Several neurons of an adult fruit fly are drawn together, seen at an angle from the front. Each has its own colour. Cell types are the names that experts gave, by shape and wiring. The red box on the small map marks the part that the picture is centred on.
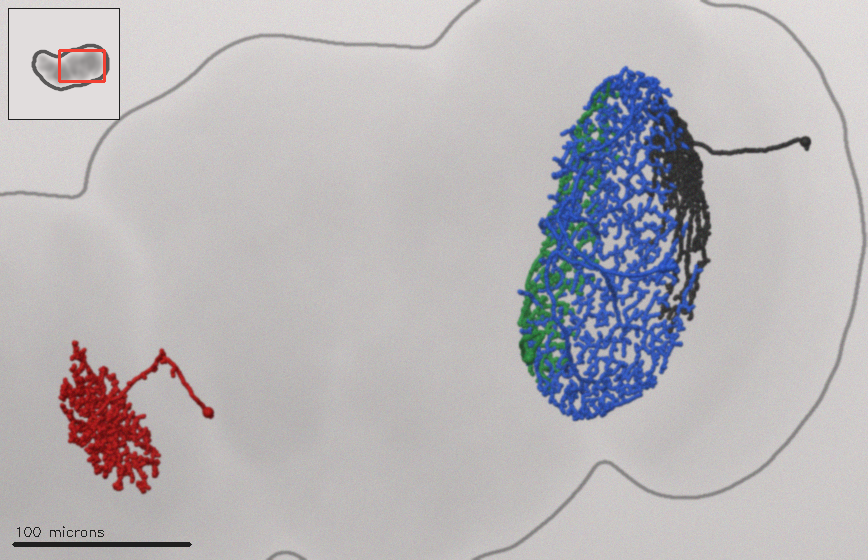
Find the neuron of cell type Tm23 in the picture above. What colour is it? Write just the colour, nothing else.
black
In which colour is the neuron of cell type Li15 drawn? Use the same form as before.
red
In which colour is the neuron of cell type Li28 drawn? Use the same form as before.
green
